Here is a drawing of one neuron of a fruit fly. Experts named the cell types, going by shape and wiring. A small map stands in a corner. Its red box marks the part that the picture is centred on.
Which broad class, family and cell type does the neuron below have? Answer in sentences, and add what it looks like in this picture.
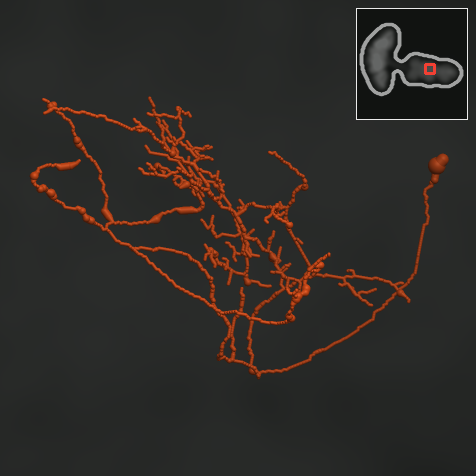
Its broad class is nerve-cord intrinsic neuron. The family is hemilineage 01B. Its cell type is IN01B055. It is in the nerve cord and does not reach the brain. Dozens of branch ends can be seen.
